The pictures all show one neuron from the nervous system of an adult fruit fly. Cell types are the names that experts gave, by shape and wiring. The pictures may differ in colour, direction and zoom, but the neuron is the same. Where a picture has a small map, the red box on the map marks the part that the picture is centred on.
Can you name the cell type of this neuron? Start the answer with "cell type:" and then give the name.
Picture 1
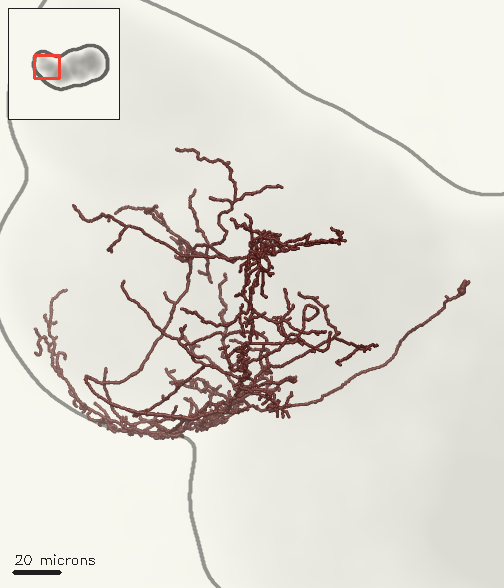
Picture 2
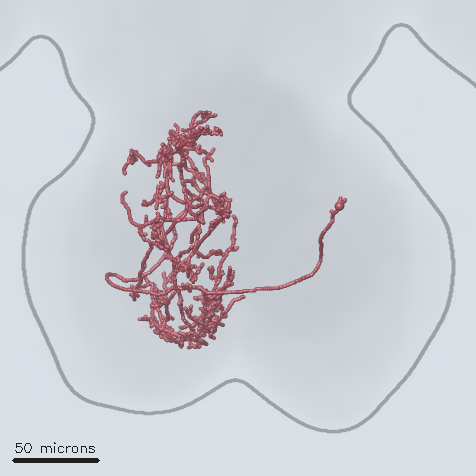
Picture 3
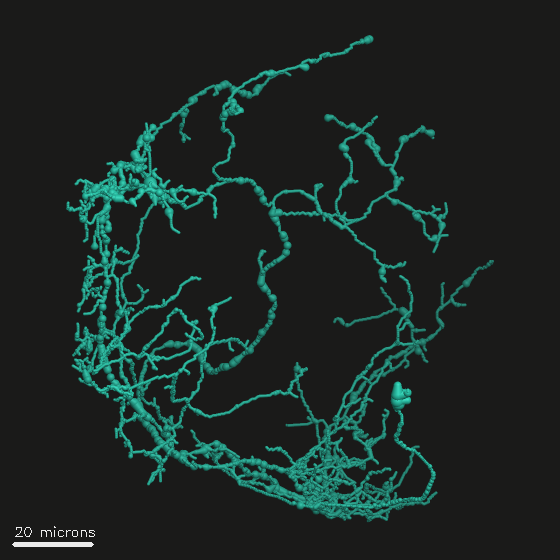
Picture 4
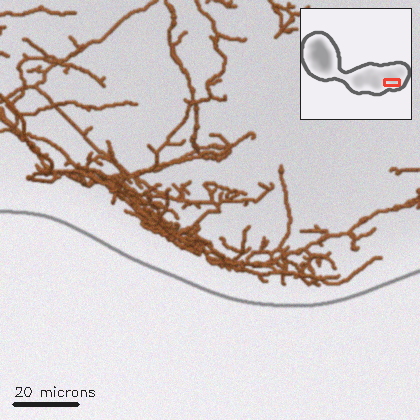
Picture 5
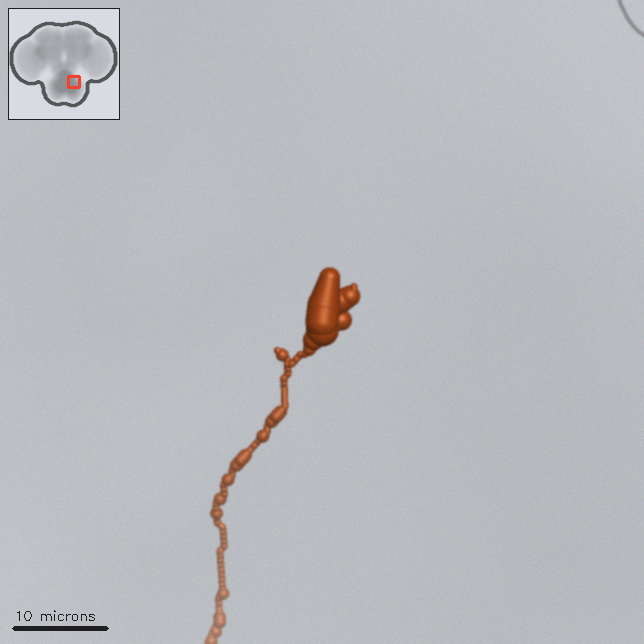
cell type: IN01A029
